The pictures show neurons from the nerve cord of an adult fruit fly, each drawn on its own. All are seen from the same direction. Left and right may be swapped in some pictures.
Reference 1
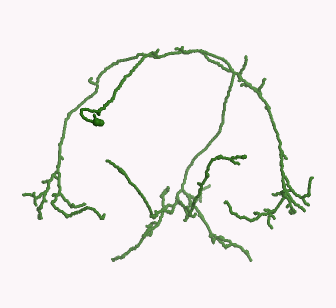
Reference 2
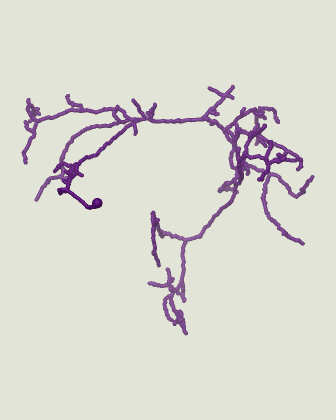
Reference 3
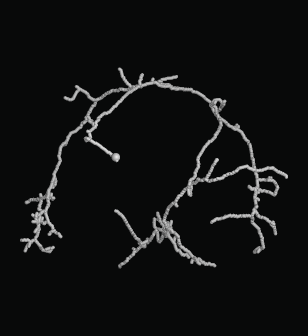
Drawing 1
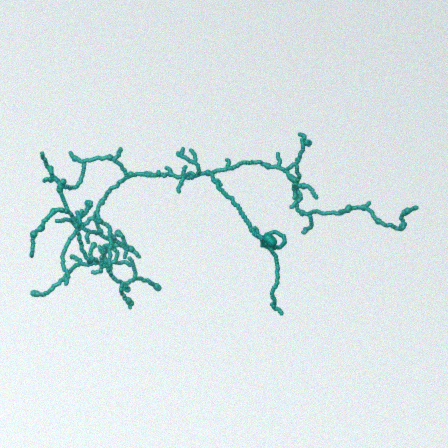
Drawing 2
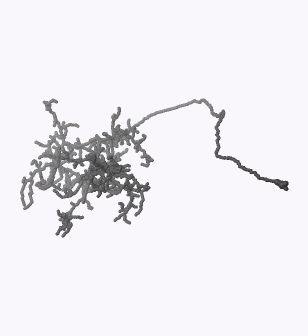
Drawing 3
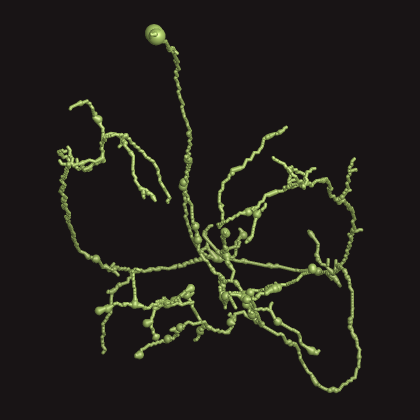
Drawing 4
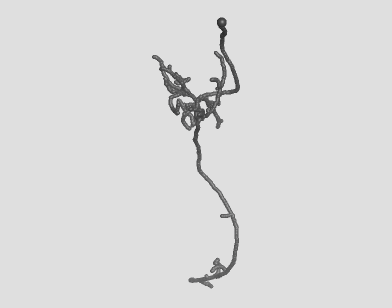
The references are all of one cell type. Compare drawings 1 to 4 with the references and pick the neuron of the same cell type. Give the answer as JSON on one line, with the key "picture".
{"picture": 1}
